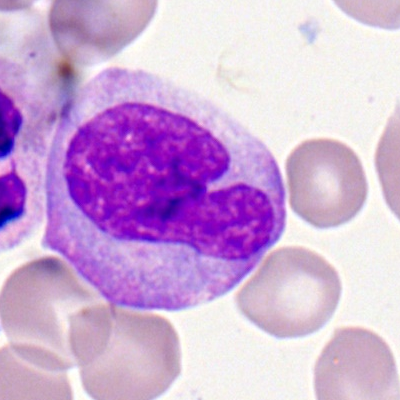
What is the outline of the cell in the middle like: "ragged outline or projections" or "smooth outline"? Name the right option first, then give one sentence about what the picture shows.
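Smooth outline. The cell outline is roughly oval and smooth.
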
